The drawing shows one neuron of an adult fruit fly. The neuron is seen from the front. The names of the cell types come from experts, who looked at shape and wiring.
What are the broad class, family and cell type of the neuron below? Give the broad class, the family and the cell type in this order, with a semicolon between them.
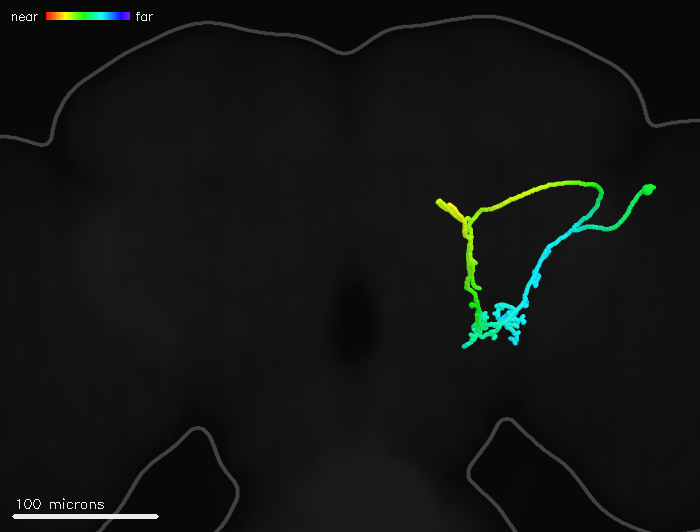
central-brain intrinsic neuron; hemilineage SLPa&l1_lateral; WED035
